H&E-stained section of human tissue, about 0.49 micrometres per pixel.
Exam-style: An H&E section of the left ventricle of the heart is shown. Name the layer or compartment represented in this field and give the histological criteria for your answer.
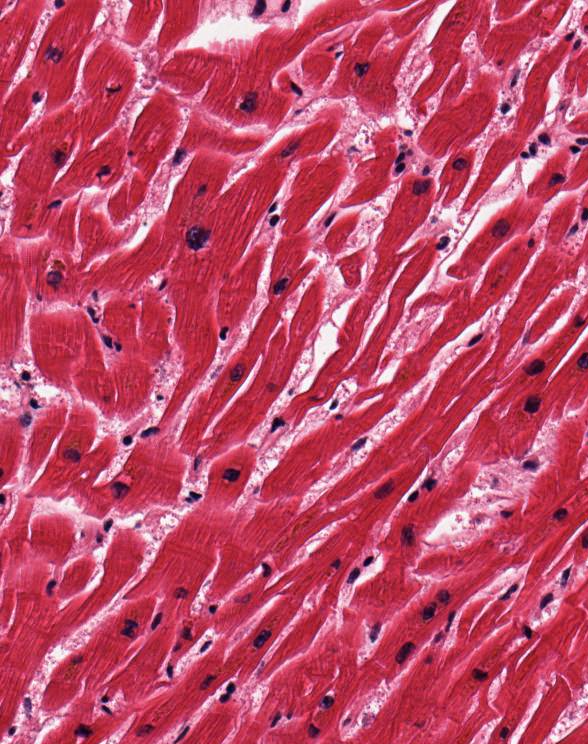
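This is myocardium. Check one: the muscle fibres branch and join neighbouring fibres rather than lying as separate parallel cylinders. Check two: their cytoplasm is deeply eosinophilic.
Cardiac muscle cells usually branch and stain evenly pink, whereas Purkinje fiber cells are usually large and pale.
Check three: small dark elongated nuclei sit in the pale interstitium between fibres.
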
